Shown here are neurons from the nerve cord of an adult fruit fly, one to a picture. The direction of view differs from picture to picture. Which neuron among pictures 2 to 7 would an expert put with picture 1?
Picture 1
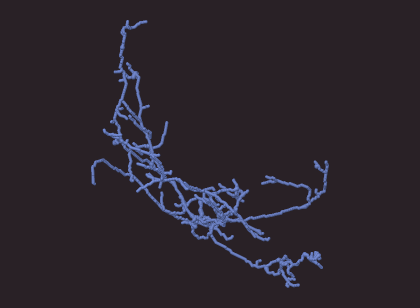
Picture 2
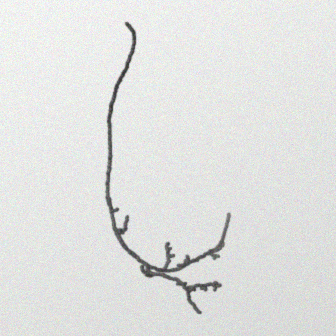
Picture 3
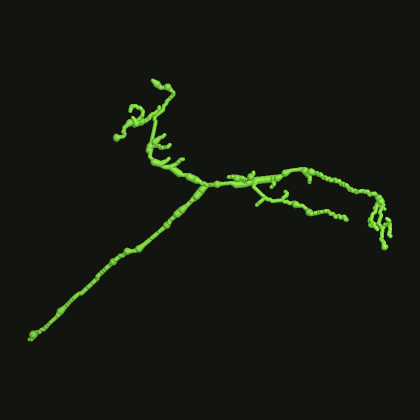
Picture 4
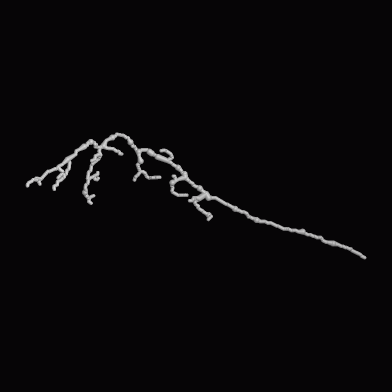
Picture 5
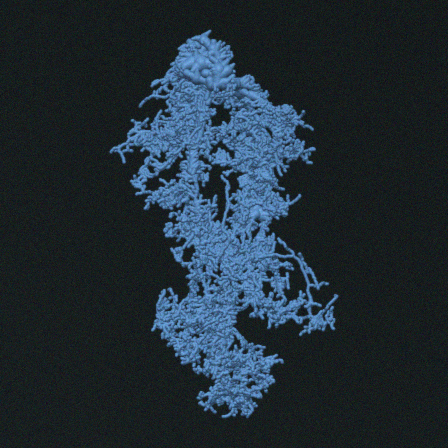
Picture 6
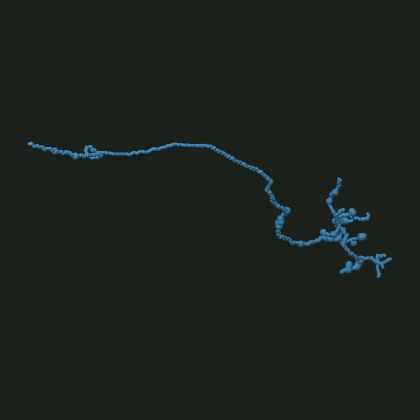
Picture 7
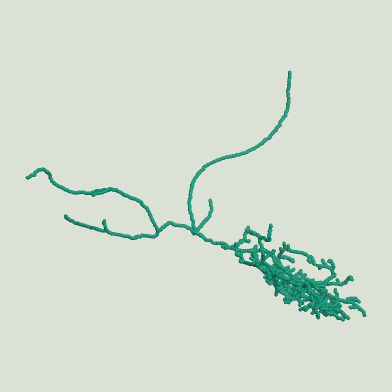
Picture 5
